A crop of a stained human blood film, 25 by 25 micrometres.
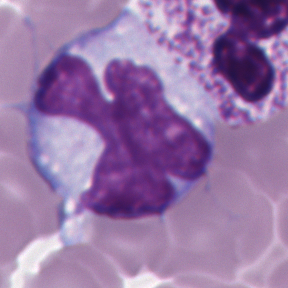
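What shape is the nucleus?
Irregular and folded, with a deep notch cutting in from its upper edge.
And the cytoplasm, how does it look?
Pale greyish-blue, widest on the left side of the nucleus, with a small pale bulge protruding at the lower left of the cell.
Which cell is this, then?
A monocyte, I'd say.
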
